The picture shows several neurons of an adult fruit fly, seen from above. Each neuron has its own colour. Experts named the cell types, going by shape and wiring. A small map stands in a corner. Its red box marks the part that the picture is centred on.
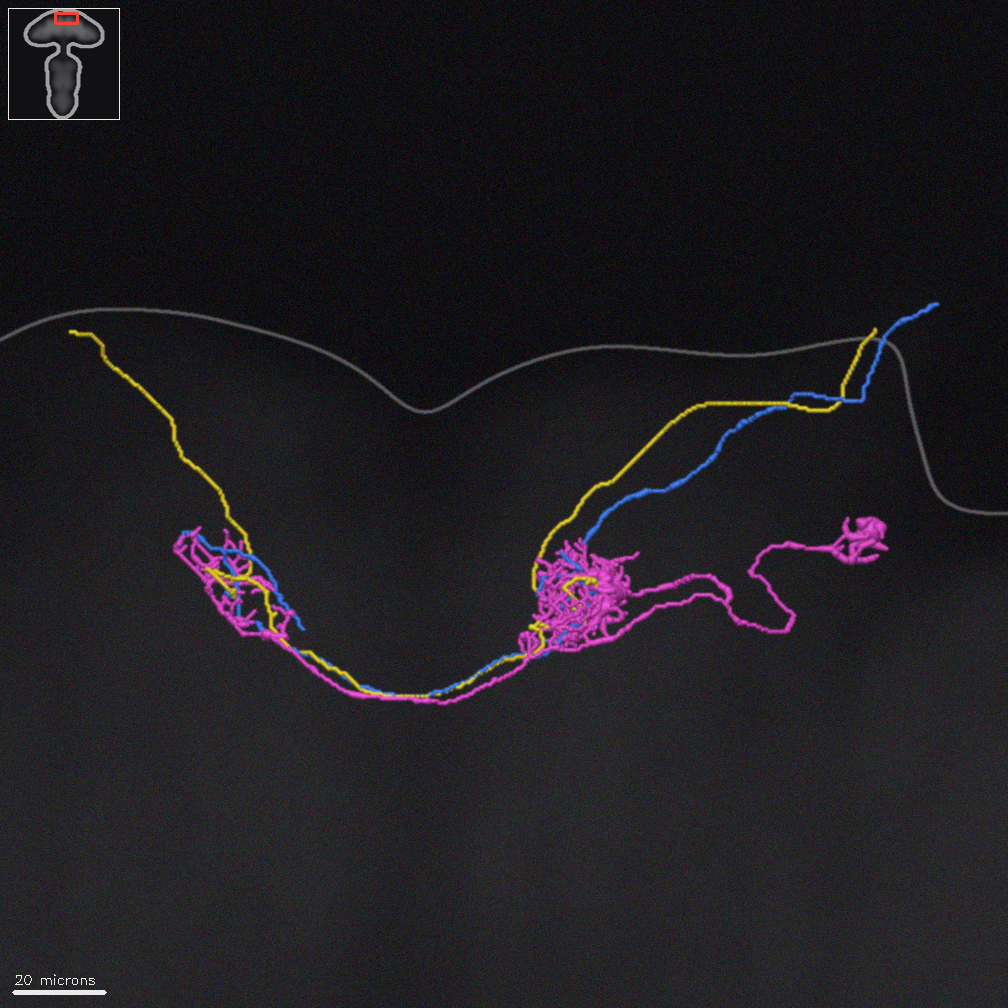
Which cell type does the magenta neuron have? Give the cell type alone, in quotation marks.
"v2LN5"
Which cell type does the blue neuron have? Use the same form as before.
"ORN_VM6v"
